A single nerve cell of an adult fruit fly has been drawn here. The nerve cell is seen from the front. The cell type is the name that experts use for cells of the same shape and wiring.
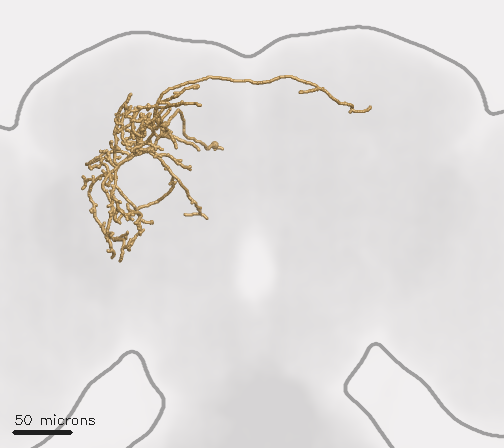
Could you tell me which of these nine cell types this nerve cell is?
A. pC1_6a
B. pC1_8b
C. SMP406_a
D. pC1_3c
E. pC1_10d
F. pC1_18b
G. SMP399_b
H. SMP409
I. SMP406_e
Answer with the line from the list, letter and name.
E. pC1_10d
